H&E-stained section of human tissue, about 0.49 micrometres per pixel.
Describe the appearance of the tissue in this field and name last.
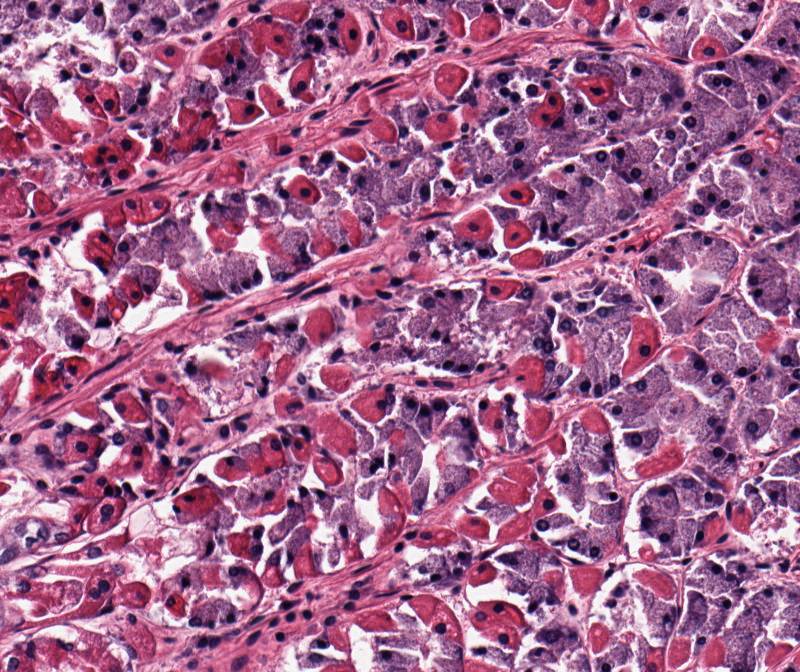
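Parietal cells have intensely eosinophilic, red cytoplasm, each with a round, dark, centrally placed nucleus. These red-staining cells are more numerous in the left half of the field than in the right. Thin stromal strands between the bands carry elongated, spindle-shaped dark nuclei. No fat cells are present anywhere. The tissue is stomach.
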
